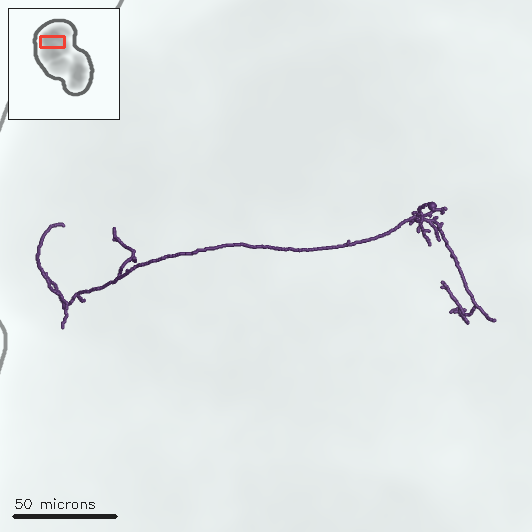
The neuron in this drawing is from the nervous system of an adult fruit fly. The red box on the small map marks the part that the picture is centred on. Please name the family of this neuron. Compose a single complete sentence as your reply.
This neuron is grouped under the hemilineage FLAa2 family.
